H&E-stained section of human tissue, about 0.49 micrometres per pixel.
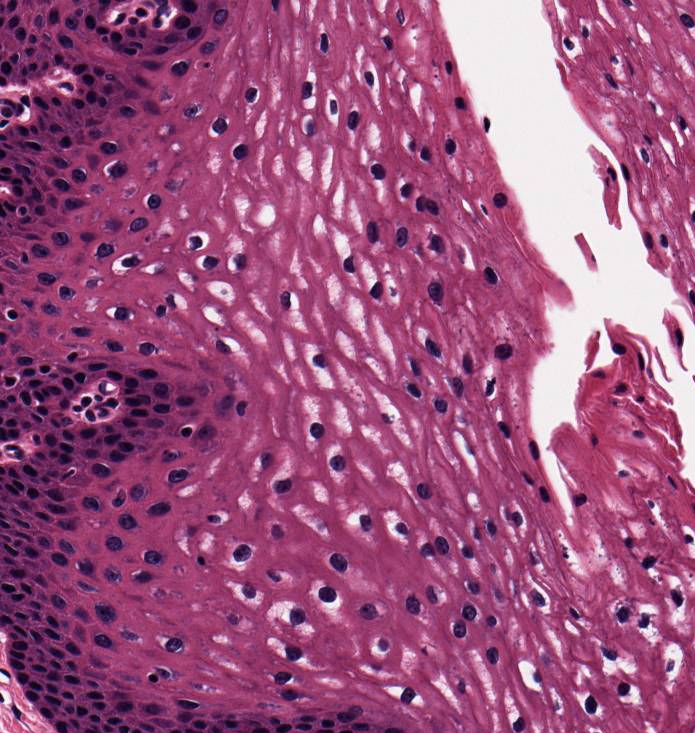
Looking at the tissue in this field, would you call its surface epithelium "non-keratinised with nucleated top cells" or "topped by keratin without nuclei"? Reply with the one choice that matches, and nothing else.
Non-keratinised with nucleated top cells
